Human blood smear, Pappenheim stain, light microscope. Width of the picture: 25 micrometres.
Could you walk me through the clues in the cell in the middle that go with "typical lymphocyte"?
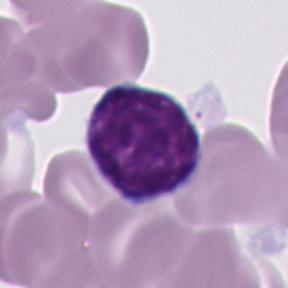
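First item, the nucleus: round, with no lobes or notch. Second, chromatin: dark purple, condensed into coarse clumps. Third, cytoplasm: only a very thin blue rim is visible around the nucleus. Fourth, proportion: the nucleus fills about 90% of the cell's area.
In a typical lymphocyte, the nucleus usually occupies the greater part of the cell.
That last measure sits well with the name typical lymphocyte.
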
